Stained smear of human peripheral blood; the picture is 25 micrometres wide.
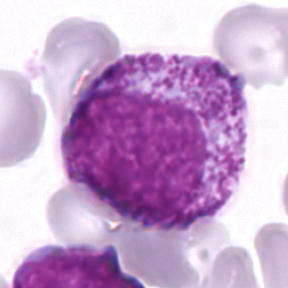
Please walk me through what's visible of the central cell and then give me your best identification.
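The cell measures about 17 micrometres across. Its nucleus lies off-centre toward the lower left and takes up more than half of the cell. Coarse purple granules crowd the cytoplasm, and next to the nucleus on its upper right side lies a paler, less granular zone. The cell is a myelocyte.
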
